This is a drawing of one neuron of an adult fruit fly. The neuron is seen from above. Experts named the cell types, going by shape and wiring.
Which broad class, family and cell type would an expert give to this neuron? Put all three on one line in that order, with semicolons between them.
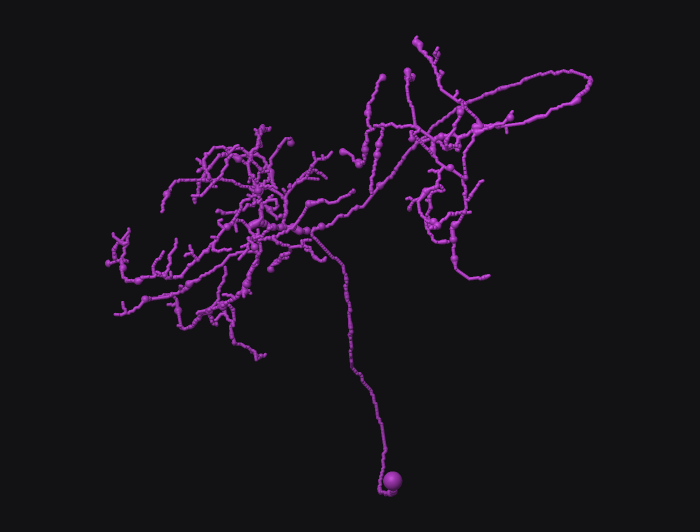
central-brain intrinsic neuron; hemilineage LHa1; LHAV6a1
